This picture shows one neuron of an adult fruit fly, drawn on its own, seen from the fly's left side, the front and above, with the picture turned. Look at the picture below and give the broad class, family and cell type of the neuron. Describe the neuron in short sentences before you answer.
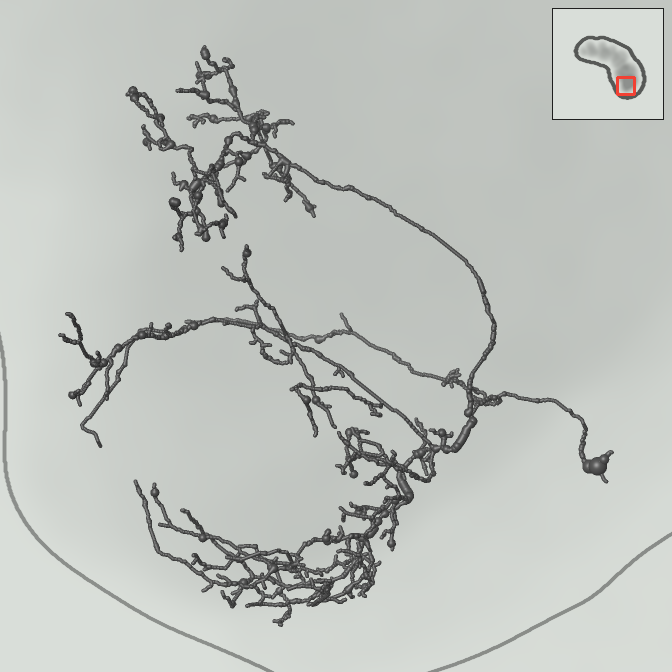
In this view it is about as wide as it is tall. This is a central-brain intrinsic neuron. Its family is hemilineage SLPa&l1_anterior. The cell type is CB3907.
